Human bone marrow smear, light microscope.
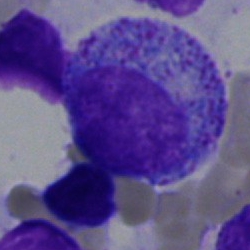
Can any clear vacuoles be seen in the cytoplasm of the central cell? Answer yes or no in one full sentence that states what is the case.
No, clear vacuoles are not present; its cytoplasm shows no vacuoles.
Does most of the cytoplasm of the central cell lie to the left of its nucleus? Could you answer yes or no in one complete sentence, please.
No, the nucleus of this cell lies toward the left instead.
